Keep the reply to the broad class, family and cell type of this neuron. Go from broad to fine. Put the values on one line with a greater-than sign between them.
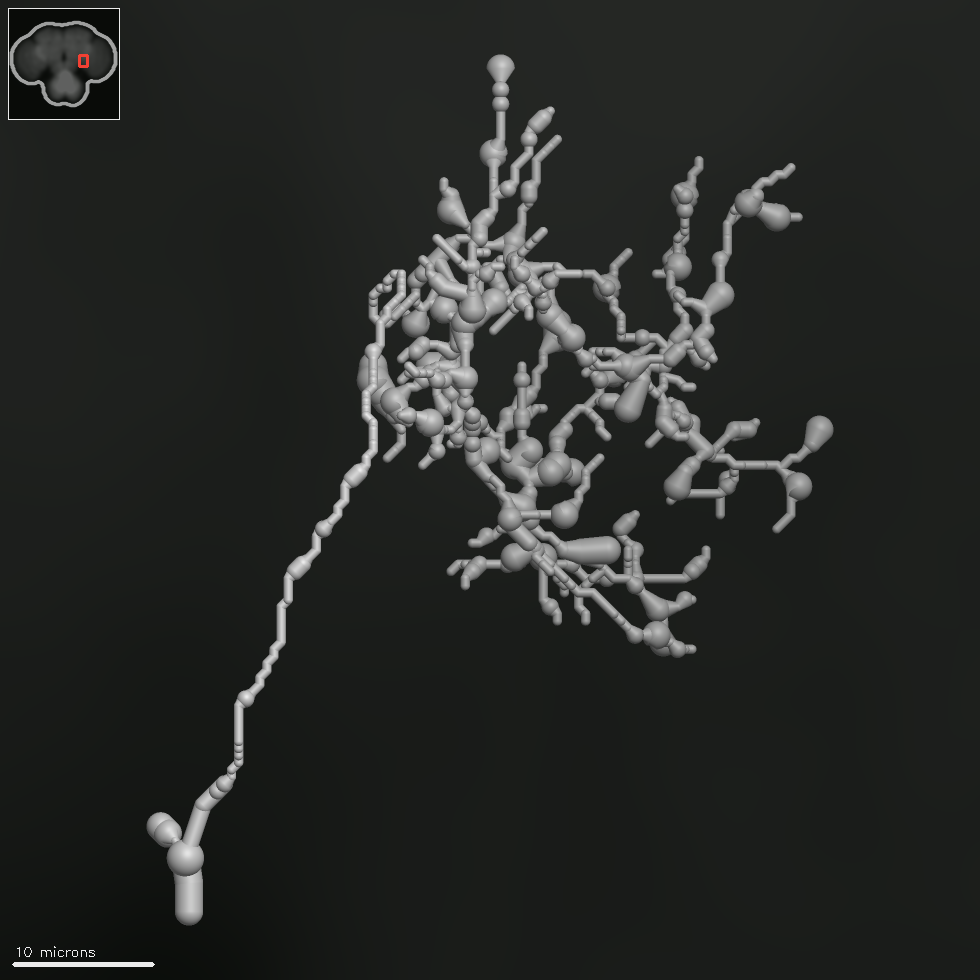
optic-lobe intrinsic neuron > Li > Li14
